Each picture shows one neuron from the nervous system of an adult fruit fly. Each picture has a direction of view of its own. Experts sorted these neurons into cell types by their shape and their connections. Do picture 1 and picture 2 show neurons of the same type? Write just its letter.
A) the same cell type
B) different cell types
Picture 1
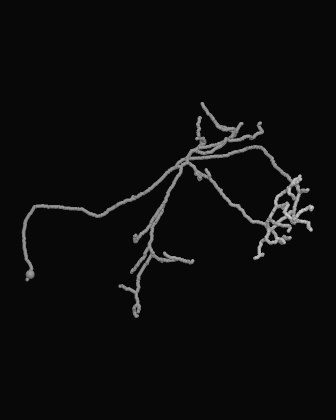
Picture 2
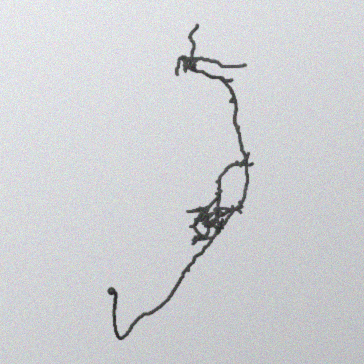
A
